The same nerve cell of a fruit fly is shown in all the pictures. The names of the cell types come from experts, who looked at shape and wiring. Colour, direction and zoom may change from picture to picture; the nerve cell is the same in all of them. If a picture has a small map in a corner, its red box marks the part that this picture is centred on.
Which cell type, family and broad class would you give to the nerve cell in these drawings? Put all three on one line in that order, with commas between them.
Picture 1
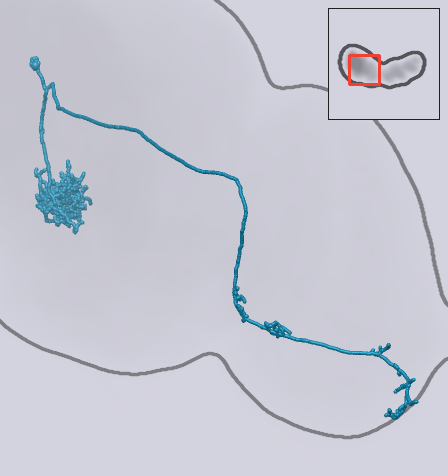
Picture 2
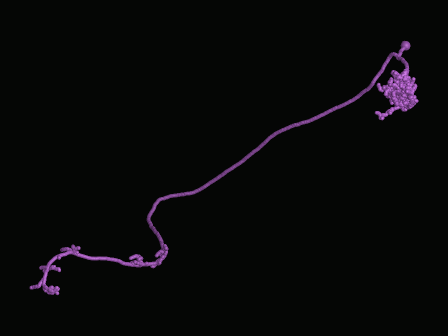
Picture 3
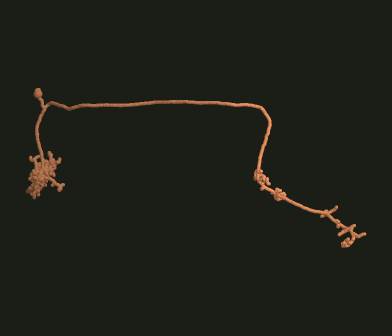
LC14b, hemilineage VPNp1_lateral, optic-lobe intrinsic neuron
